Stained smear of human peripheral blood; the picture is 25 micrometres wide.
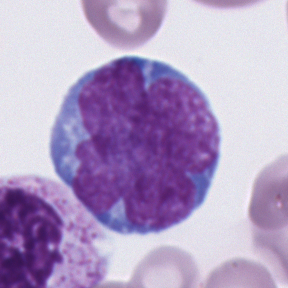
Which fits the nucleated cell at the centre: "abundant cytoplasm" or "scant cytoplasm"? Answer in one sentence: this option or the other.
Most of the cell is filled by the nucleus.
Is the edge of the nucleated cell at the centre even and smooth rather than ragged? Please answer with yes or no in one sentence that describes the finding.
Yes, it is a smooth edge that the cell has.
